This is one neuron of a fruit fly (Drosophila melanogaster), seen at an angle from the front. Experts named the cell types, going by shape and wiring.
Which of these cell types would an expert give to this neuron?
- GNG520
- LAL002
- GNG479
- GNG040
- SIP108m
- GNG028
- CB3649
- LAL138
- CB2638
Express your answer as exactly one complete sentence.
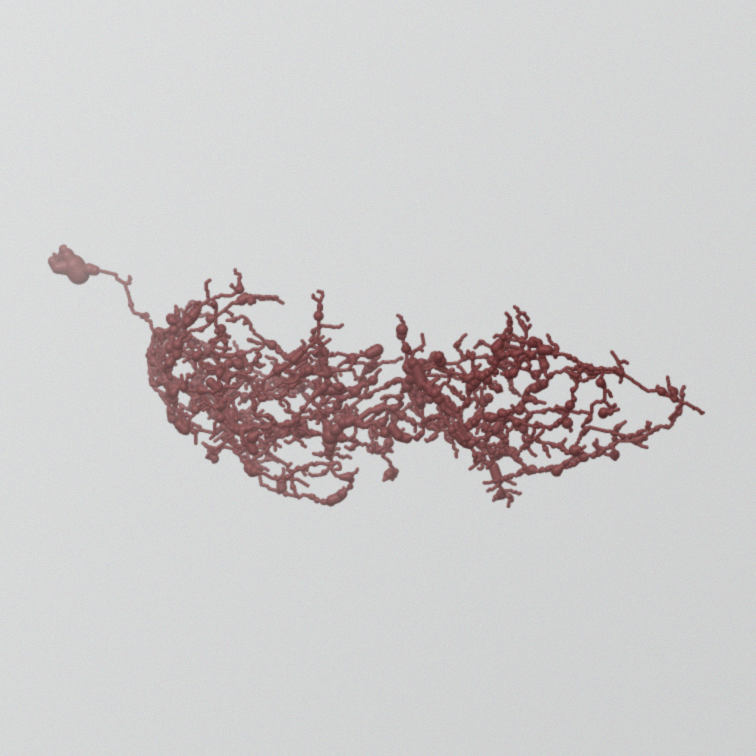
Classified by cell type, this neuron is GNG479.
